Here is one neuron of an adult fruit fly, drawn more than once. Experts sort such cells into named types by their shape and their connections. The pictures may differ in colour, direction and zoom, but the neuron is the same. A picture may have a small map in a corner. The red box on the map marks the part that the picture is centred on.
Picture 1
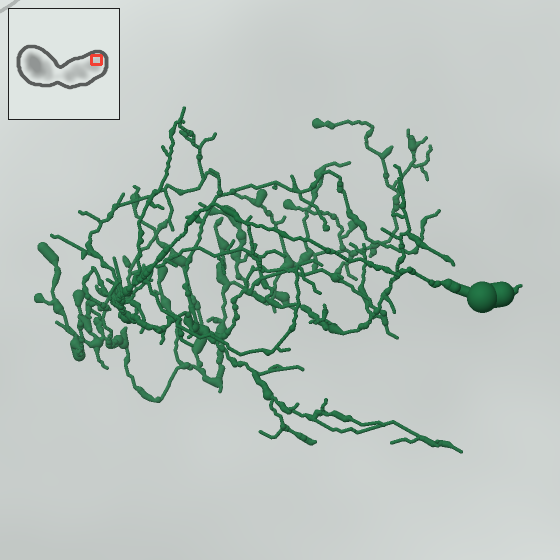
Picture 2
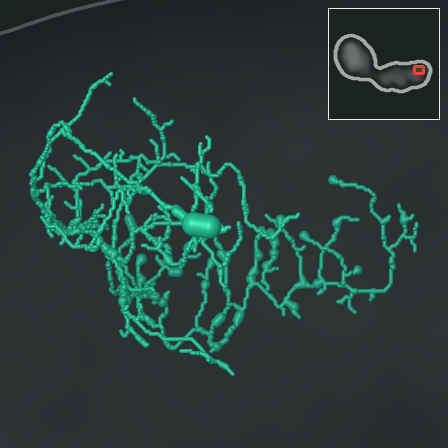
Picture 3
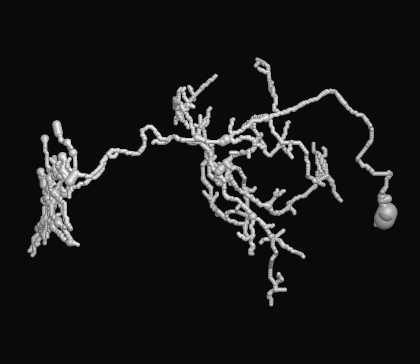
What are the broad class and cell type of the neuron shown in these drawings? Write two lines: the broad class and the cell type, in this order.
nerve-cord intrinsic neuron
INXXX397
